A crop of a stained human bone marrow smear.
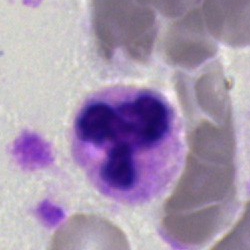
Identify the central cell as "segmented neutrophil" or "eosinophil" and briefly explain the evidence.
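It's a segmented neutrophil. The nucleus splits into three lobes, and the pale pink-lilac cytoplasm has no large orange-red granules.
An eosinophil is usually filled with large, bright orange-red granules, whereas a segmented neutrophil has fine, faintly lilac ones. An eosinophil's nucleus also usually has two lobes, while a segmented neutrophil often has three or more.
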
